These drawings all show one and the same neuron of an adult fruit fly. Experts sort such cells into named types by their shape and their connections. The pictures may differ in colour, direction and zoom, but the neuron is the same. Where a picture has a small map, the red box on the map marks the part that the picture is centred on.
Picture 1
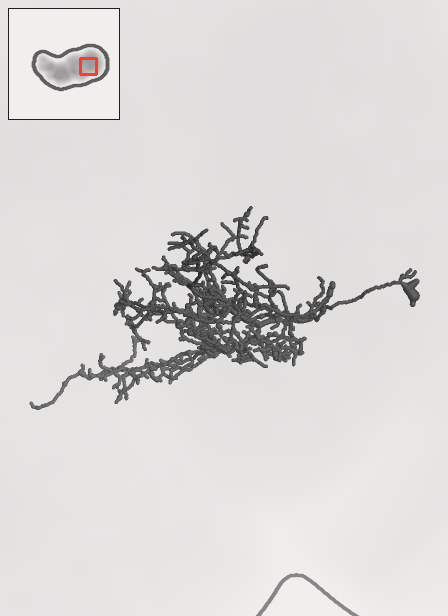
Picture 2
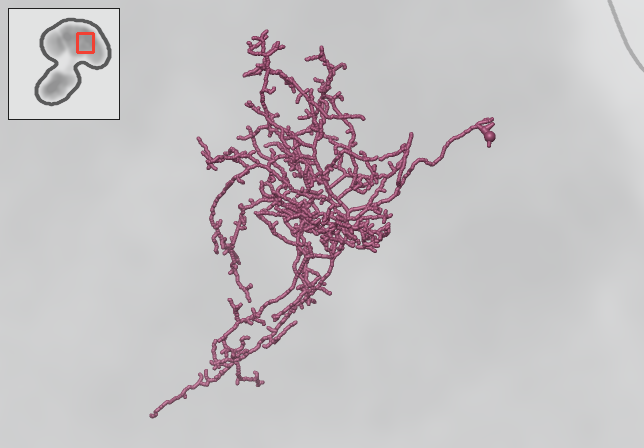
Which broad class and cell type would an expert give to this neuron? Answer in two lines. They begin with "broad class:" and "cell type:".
broad class: central-brain intrinsic neuron
cell type: LAL113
